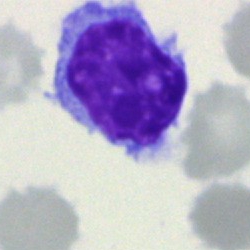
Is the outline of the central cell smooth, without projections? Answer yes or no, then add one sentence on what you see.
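No. The cell border is ragged, with many short, fine cytoplasmic projections.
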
